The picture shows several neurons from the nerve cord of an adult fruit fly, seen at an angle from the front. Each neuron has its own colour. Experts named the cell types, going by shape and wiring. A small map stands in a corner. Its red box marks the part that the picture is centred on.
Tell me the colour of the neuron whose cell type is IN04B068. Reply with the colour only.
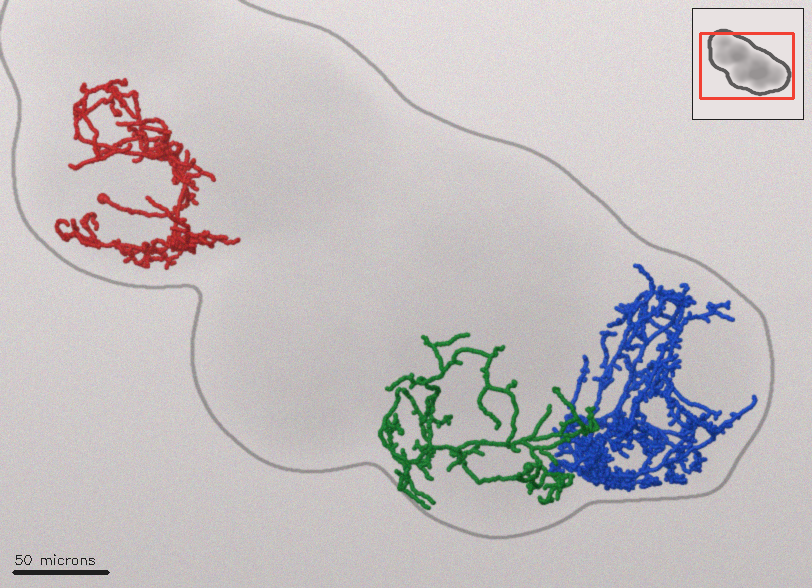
red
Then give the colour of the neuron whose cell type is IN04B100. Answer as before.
green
